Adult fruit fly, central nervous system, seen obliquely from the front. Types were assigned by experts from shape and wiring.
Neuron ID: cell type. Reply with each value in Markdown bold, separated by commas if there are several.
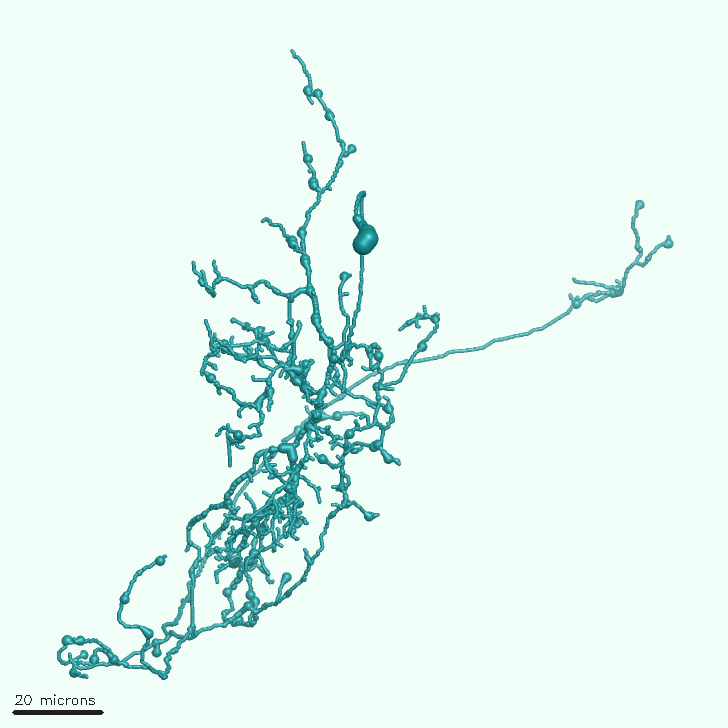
**IN17A093**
